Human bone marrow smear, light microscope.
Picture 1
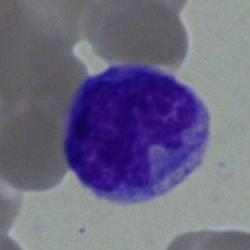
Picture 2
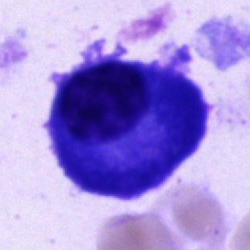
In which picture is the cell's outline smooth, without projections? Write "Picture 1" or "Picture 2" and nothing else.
Picture 1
